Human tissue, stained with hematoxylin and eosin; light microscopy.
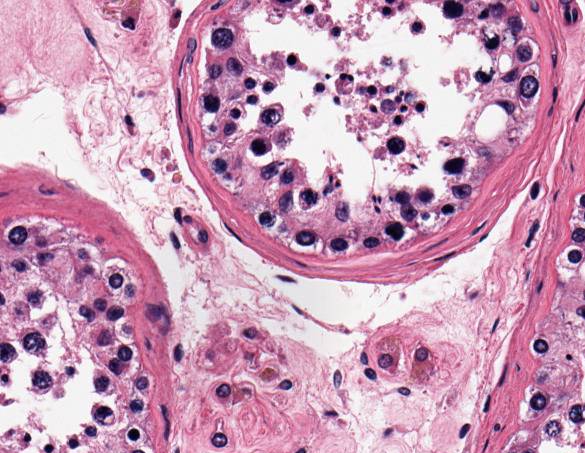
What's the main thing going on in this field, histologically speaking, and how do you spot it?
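Seminiferous tubule is the main structure here. The deciding point is at the bottom centre, between the tubules: small clusters of polygonal cells with abundant pink cytoplasm and golden-brown granules.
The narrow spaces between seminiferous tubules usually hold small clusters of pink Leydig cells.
Each tubule also has a thick, bright pink, layered wall with flattened spindle-shaped nuclei.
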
